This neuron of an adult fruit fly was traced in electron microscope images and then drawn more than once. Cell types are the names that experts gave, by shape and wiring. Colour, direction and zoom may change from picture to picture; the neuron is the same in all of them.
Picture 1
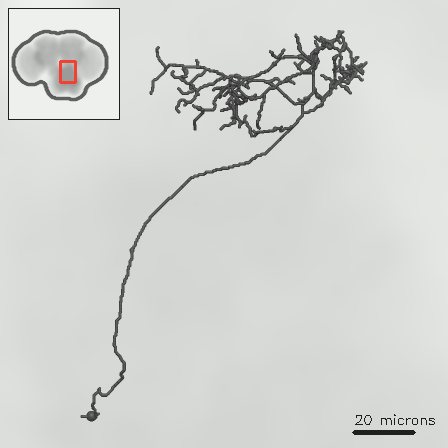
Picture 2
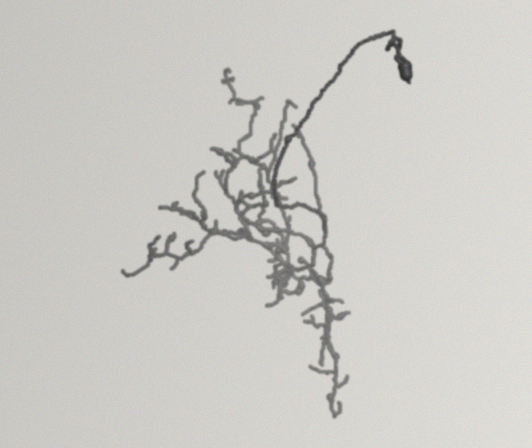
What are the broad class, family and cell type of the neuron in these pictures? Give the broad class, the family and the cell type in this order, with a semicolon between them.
central-brain intrinsic neuron; hemilineage MX3; CB2431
